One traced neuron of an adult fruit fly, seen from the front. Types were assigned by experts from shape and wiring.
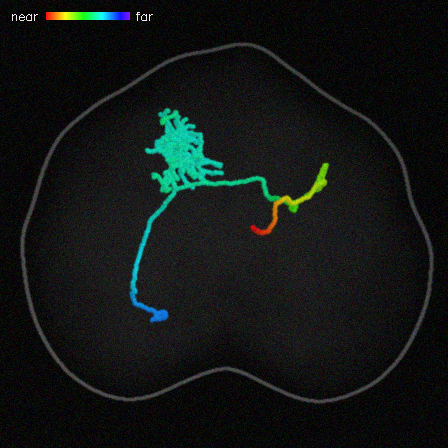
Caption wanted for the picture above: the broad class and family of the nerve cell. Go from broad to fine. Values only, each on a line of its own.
ascending neuron
hemilineage 07B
